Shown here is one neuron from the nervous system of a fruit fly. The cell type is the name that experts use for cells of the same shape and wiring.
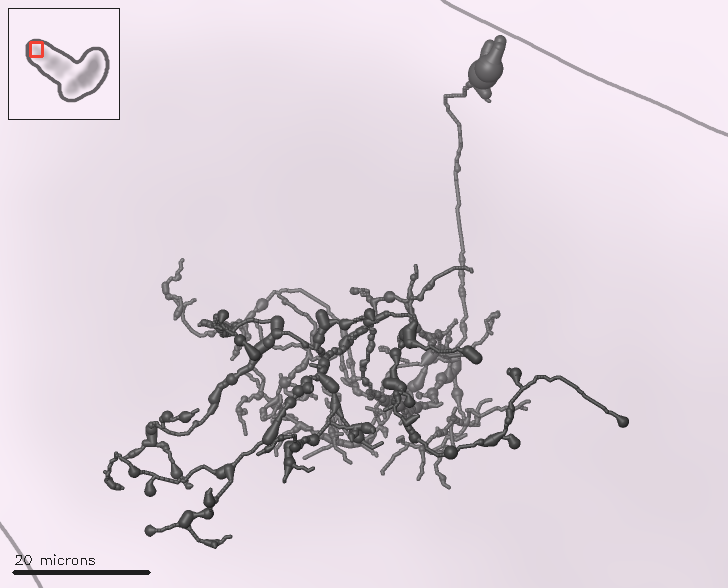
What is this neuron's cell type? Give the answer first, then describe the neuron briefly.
The cell type is INXXX395. It is a nerve-cord intrinsic neuron. From left to right in the picture it spans about 75 microns. Dozens of branch ends can be seen.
